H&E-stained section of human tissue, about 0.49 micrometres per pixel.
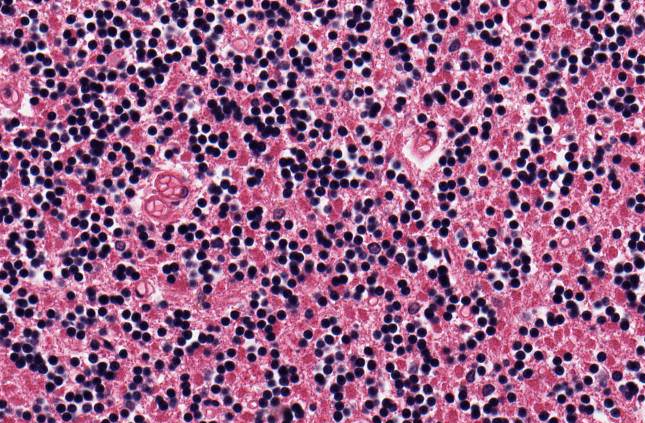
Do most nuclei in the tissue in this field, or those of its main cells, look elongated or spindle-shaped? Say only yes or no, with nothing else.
No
